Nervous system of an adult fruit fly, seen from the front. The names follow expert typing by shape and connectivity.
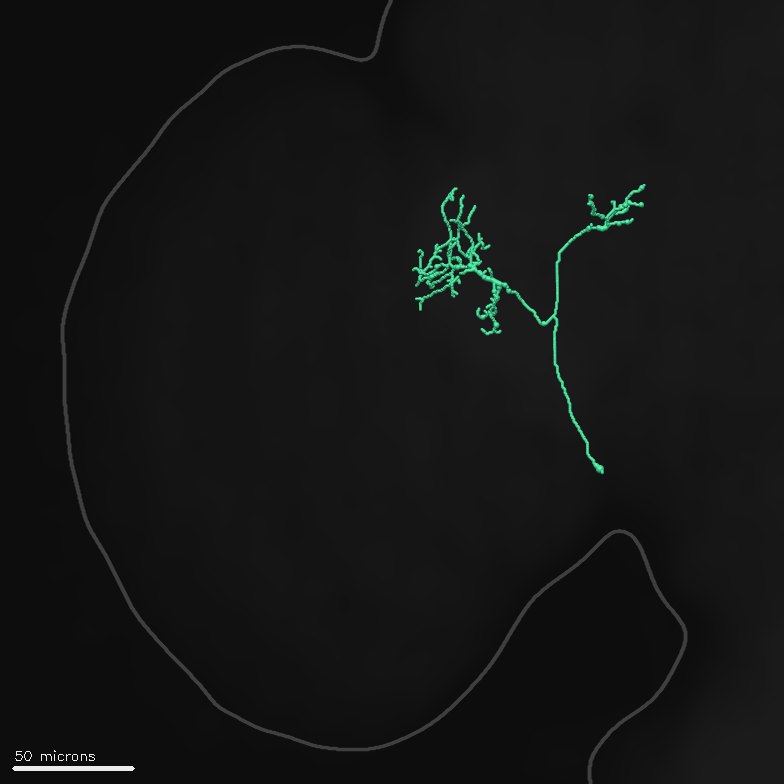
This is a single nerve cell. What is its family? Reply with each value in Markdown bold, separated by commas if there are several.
**LC**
